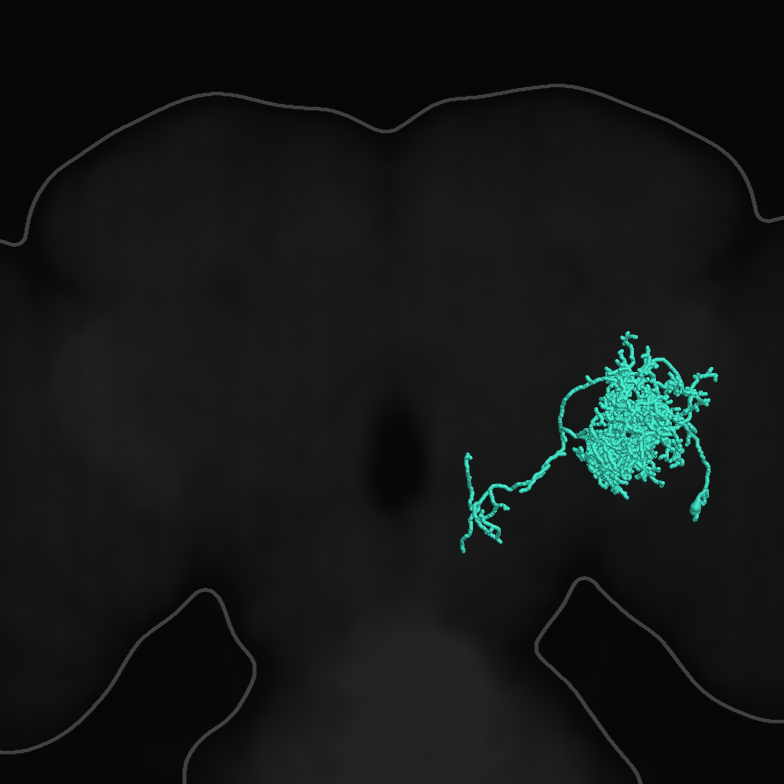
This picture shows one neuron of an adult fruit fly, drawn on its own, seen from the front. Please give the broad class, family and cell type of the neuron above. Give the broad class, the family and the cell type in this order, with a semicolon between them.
central-brain intrinsic neuron; hemilineage VLPl&p2_lateral; AVLP102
